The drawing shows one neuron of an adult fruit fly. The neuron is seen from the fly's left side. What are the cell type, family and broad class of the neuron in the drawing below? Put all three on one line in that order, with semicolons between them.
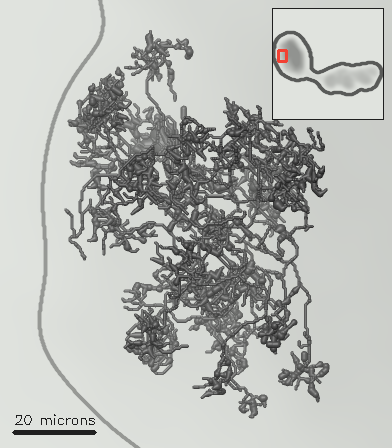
lLN2P_c; hemilineage ALl1_dorsal; central-brain intrinsic neuron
